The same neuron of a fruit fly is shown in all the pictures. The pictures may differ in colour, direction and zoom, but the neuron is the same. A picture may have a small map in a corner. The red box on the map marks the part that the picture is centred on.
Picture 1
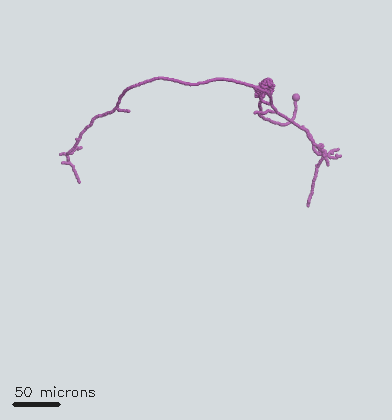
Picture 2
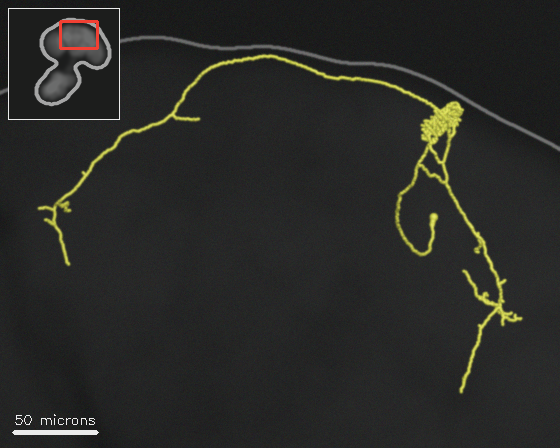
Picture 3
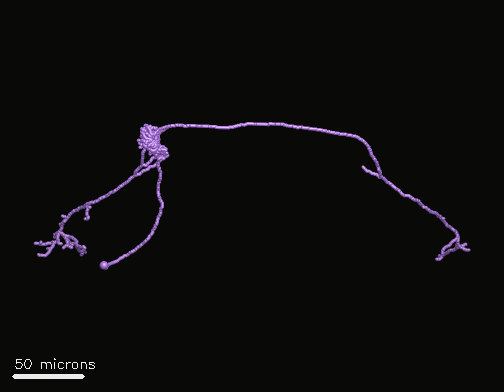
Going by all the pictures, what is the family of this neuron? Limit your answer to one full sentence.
The neuron is part of the family known as hemilineage DL1_dorsal.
